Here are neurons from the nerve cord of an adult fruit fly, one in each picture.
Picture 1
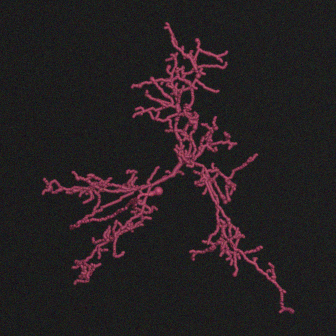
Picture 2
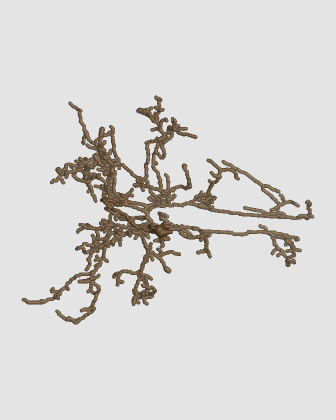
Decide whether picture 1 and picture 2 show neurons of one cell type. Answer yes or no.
yes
